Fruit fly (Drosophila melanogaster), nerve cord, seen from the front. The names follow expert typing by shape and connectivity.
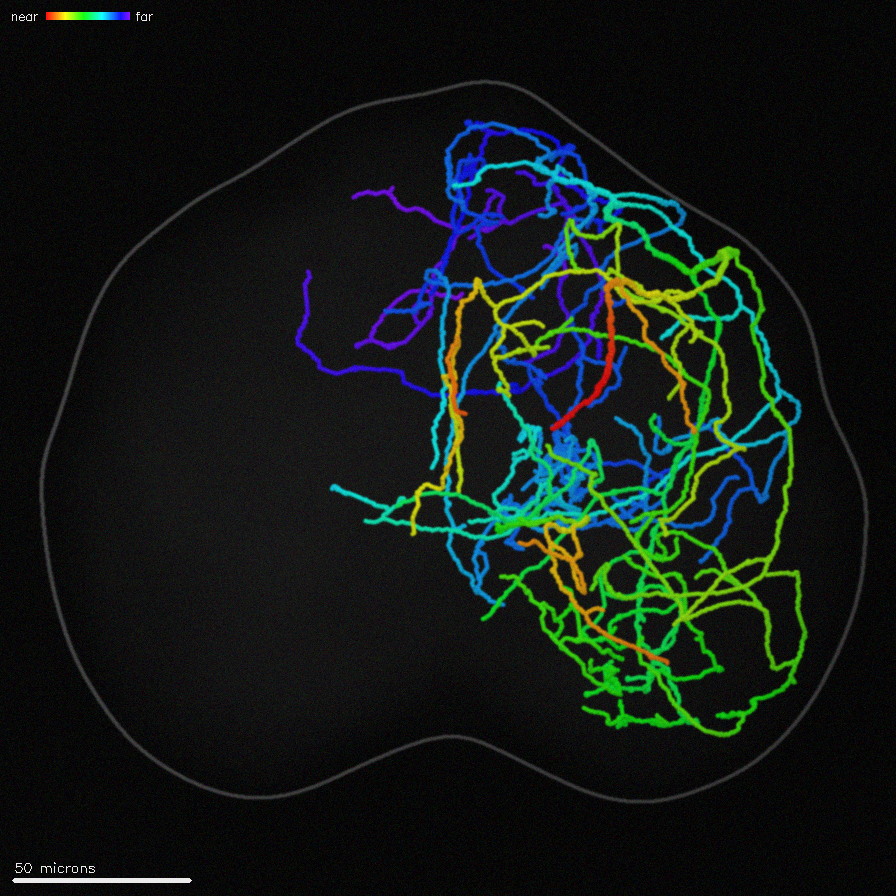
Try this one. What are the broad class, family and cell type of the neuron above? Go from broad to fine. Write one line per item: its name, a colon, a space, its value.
broad class: descending neuron
family: DNc
cell type: DNc02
